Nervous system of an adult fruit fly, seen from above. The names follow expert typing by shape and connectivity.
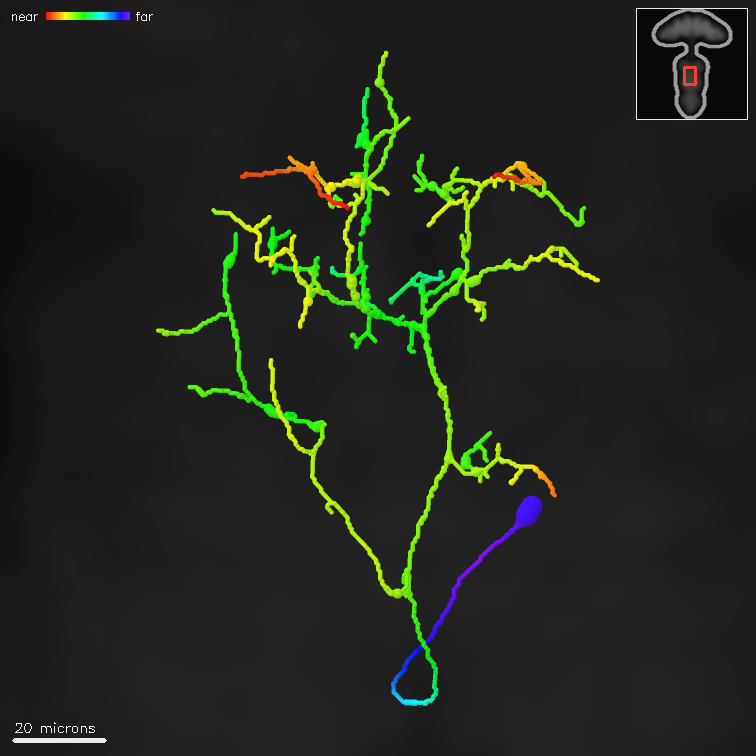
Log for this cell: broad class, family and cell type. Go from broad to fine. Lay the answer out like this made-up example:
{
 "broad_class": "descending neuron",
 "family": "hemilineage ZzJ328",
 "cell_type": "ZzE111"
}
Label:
{
 "broad_class": "nerve-cord intrinsic neuron",
 "family": "hemilineage 05B",
 "cell_type": "IN05B092"
}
